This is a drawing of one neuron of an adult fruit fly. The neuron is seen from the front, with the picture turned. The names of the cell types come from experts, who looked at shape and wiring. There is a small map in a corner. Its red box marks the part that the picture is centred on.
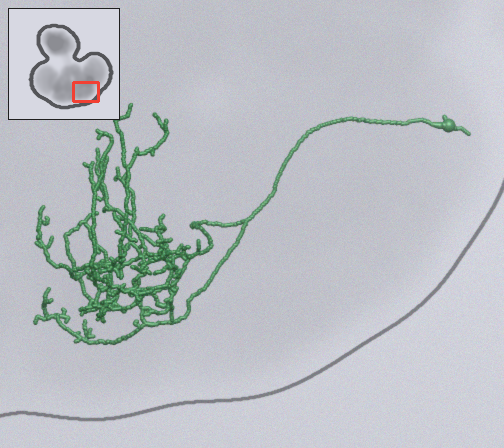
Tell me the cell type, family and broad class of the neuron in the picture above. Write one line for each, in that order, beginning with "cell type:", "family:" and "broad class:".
cell type: SMP030
family: hemilineage LHl2_dorsal
broad class: central-brain intrinsic neuron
